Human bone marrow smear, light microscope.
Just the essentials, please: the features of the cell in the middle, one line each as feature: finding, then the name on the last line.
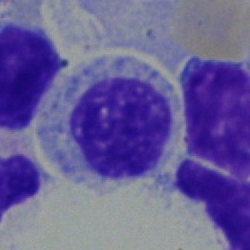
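Chromatin: dark purple and clumped, with small paler patches
Cytoplasm: a moderate pale grey-blue rim on every side of the nucleus
Neighbours: darkly stained nucleated cells close by on left and right, not overlapping it
Focus: slightly blurred, so fine detail is soft
Name: myelocyte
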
